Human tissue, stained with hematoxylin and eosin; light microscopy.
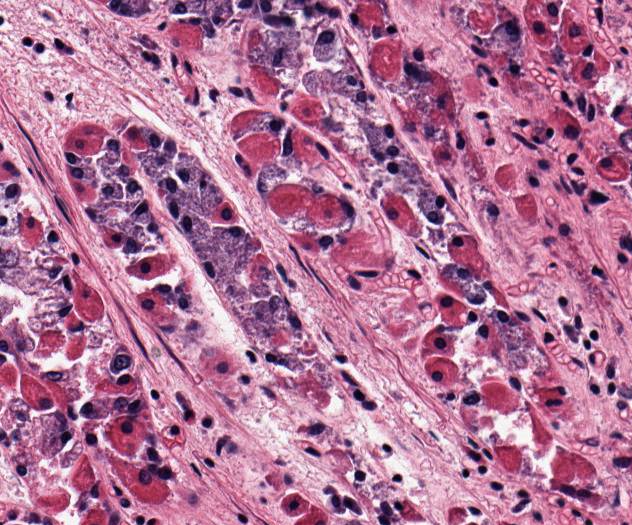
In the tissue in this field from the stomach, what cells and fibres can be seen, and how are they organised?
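First, arrangement: the cells form elongated cords and nests, divided by pink fibrous bands running diagonally from upper left to lower right. Second, cell types: two main kinds mix within the cords, one with bright red-pink cytoplasm and one with purple granular cytoplasm. Third, the bands: wavy pink fibres, along which scattered elongated dark nuclei lie. Last, fat: none anywhere in the field.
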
